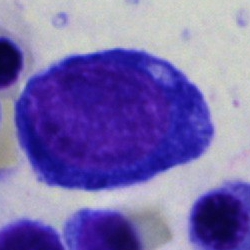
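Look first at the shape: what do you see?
An oval, wider than it is tall, with a slightly uneven, bumpy border.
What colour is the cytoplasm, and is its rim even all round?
It is a deep blue, and the rim is wider on the right side than on the left.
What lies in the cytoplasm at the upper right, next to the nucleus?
A small pale patch.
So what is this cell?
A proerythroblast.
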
